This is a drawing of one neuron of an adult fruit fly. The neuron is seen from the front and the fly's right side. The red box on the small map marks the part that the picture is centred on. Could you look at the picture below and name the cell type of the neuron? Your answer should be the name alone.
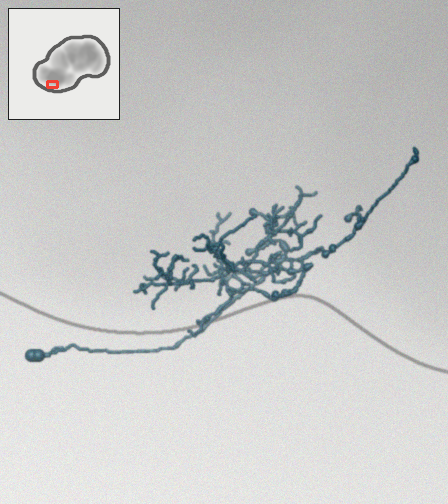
IN01B074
